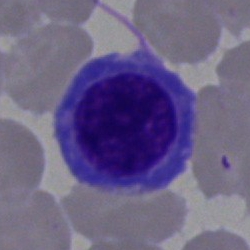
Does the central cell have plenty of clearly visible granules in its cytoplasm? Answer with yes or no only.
No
